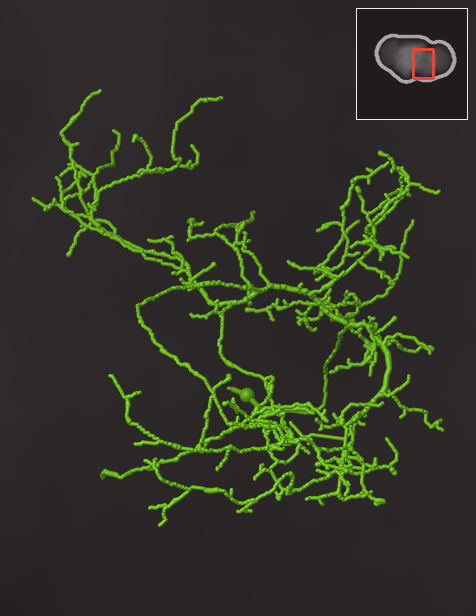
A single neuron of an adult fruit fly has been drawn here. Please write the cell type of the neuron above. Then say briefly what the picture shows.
It is of cell type aIPg1. Its broad class is central-brain intrinsic neuron. As drawn here it is about as wide as it is tall.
